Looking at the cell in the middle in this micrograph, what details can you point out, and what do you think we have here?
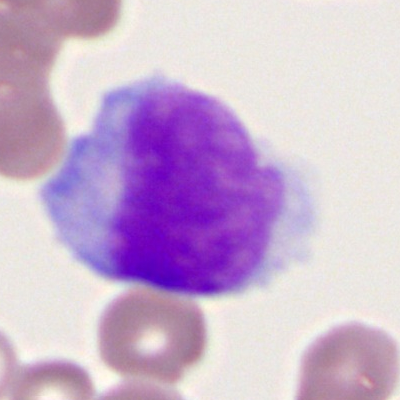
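Irregular outline here, with a ragged, frayed edge. The nucleus sits off-centre, towards the right, so most of the cytoplasm forms a crescent on its left. I see no distinct granules in that cytoplasm. I'd call this a monocyte.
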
